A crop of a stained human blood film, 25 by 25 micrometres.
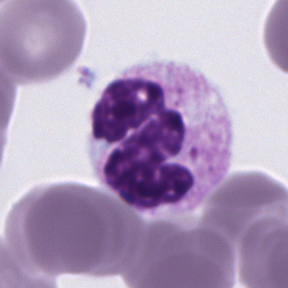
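Segmented neutrophil: the central cell measures about 13 micrometres across and has a smooth, round outline. Its nucleus, about 12 by 8 micrometres, lies toward the left and takes up about 50% of the cell's area. The chromatin is dark purple and coarsely clumped. Fine pink-violet granules fill the pale pink-lilac cytoplasm.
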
